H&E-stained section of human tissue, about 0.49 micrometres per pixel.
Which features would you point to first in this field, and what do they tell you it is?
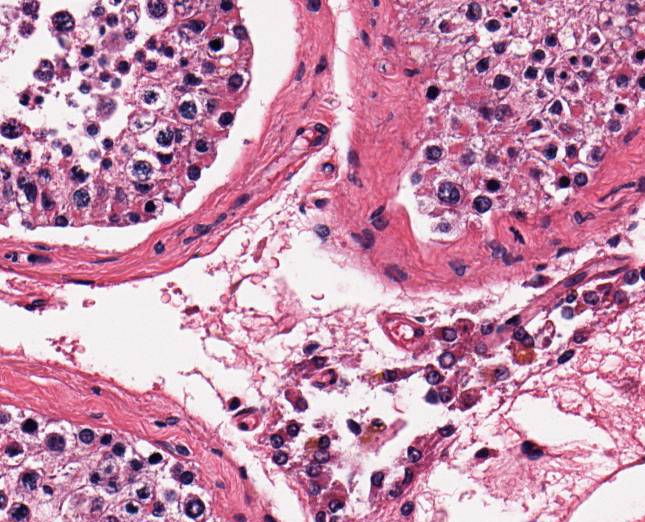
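Seminiferous tubule is the structure shown. Parts of three rounded tubular profiles lie upper left, upper right and lower left, with stroma running from the centre to the lower right.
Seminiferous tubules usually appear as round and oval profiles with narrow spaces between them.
Each is bounded by a thick band of pink, layered fibrous tissue, its elongated, flattened nuclei parallel to the outline. In the upper right tubule the cells have pale, vacuolated cytoplasm and look foamy.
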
